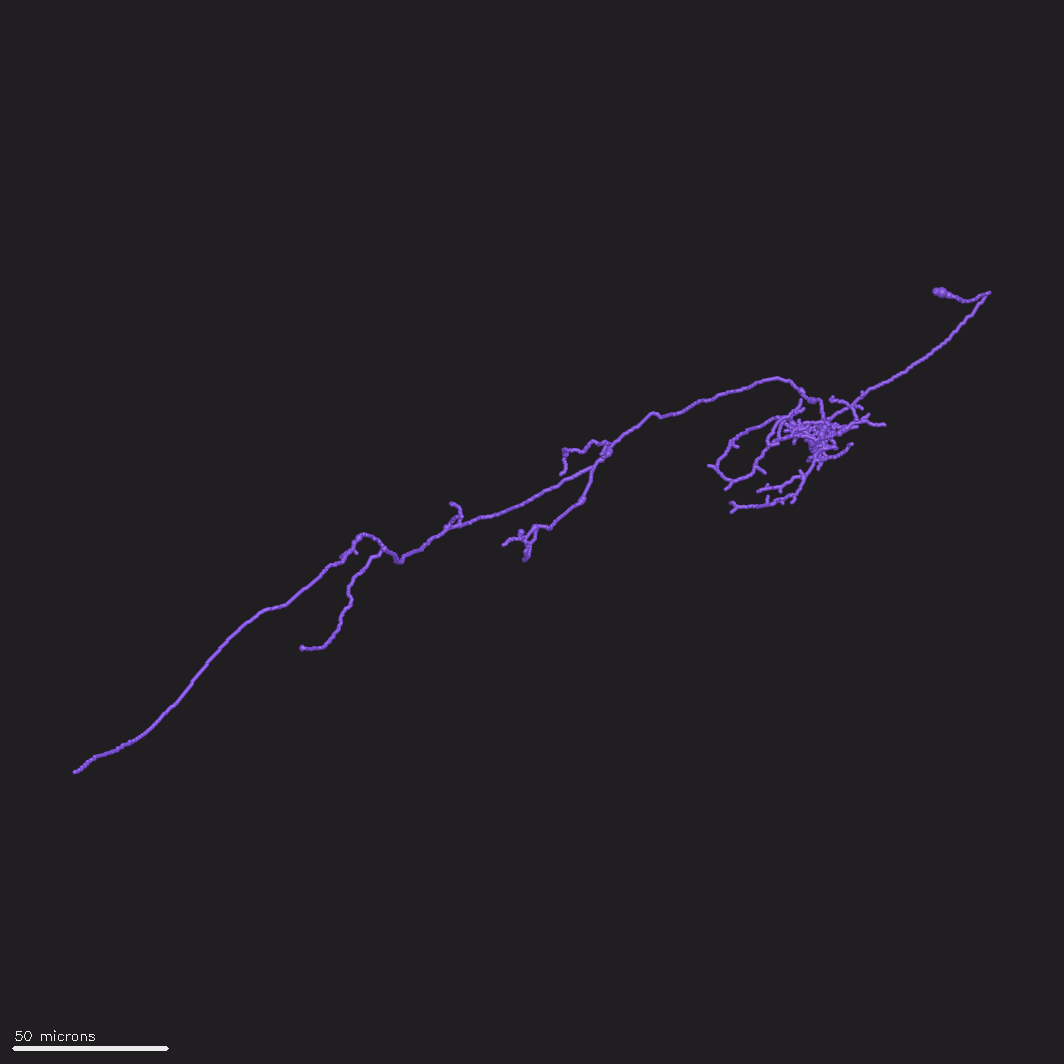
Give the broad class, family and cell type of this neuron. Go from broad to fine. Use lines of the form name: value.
broad class: ascending neuron
family: hemilineage 19B
cell type: AN19B101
